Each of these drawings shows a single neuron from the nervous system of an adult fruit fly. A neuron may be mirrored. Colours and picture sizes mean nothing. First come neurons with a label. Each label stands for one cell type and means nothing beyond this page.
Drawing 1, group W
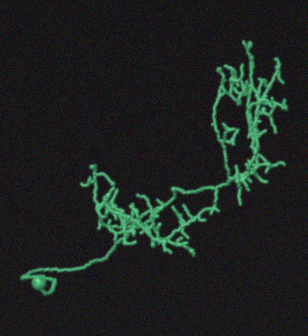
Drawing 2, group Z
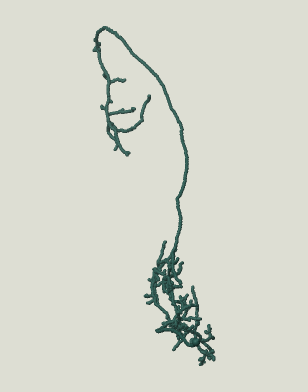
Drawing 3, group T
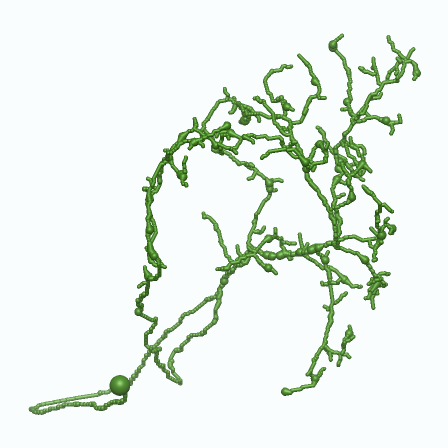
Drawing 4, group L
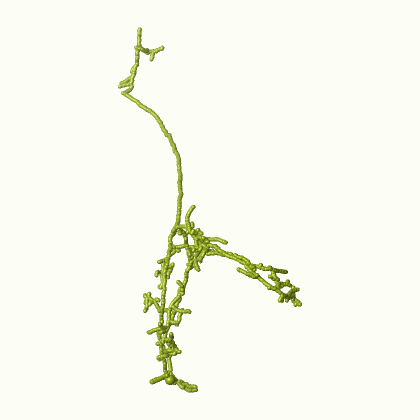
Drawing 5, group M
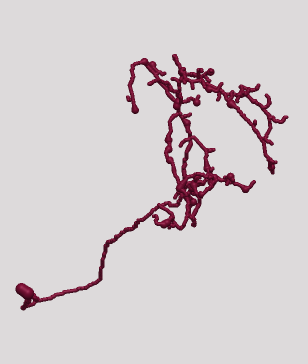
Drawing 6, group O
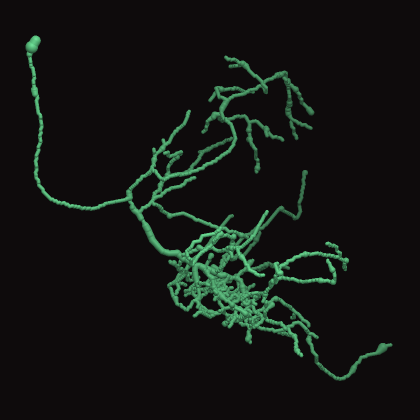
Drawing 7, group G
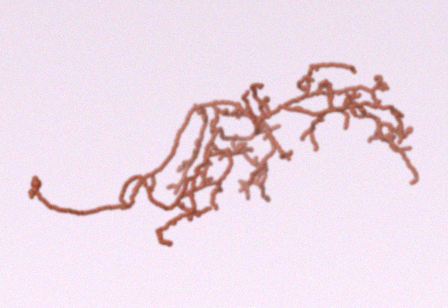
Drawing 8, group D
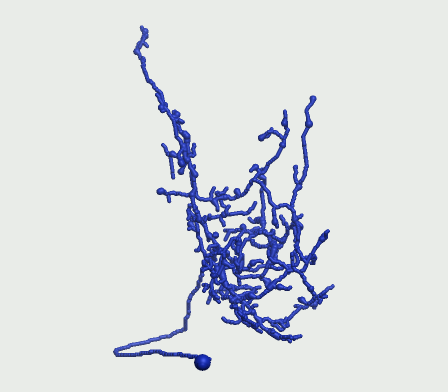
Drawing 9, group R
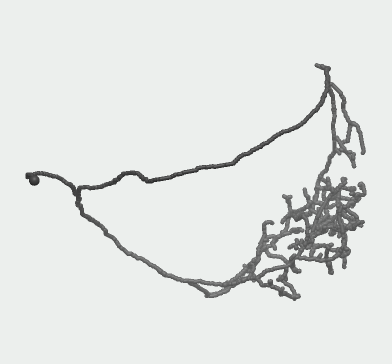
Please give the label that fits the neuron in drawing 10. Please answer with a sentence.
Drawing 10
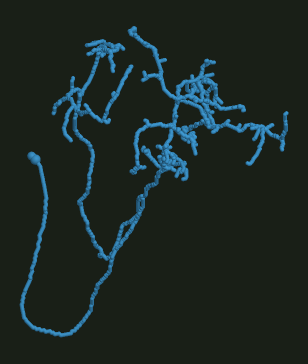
It belongs to group T.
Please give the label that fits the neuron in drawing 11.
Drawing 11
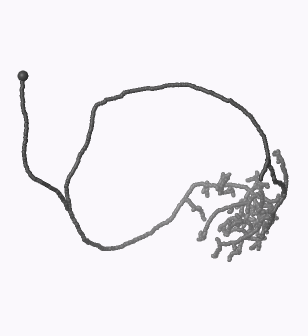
It belongs to group R.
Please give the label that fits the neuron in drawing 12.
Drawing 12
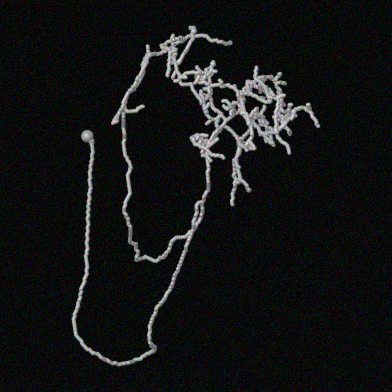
It belongs to group T.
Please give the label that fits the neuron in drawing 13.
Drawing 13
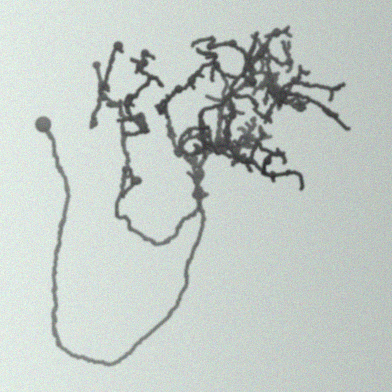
It belongs to group T.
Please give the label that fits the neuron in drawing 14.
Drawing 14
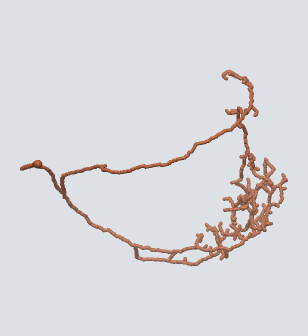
It belongs to group R.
